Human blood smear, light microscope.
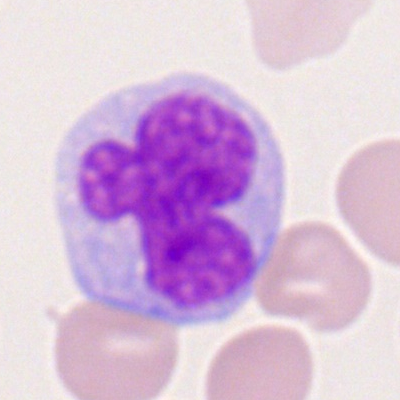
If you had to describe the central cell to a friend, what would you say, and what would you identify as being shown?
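Purple, mottled chromatin, with small paler spots scattered through it. Cytoplasm plentiful and pale greyish-blue, enclosing the nucleus on every side. Its band is widest on the left and lower-left of the cell. Cell: monocyte.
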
